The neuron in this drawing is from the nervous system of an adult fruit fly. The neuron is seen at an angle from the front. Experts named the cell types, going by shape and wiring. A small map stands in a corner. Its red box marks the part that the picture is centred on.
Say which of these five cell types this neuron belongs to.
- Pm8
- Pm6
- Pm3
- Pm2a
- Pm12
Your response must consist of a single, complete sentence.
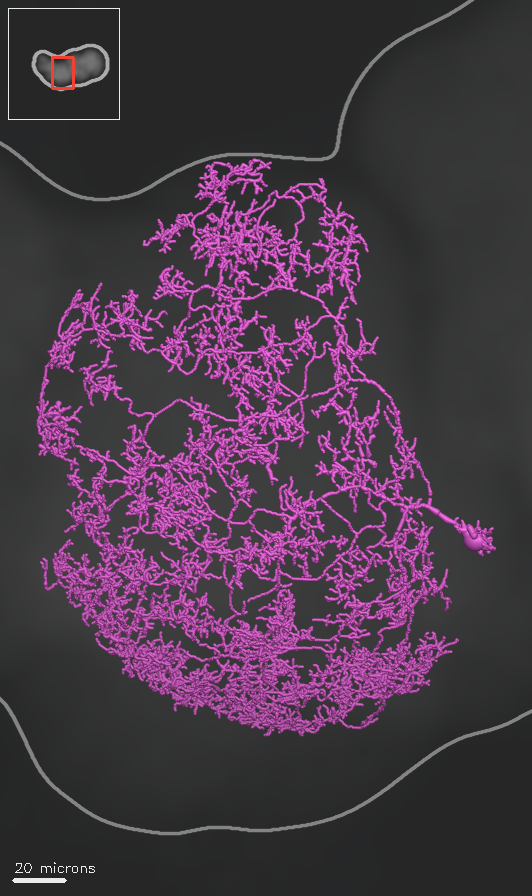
This neuron represents the cell type Pm12.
